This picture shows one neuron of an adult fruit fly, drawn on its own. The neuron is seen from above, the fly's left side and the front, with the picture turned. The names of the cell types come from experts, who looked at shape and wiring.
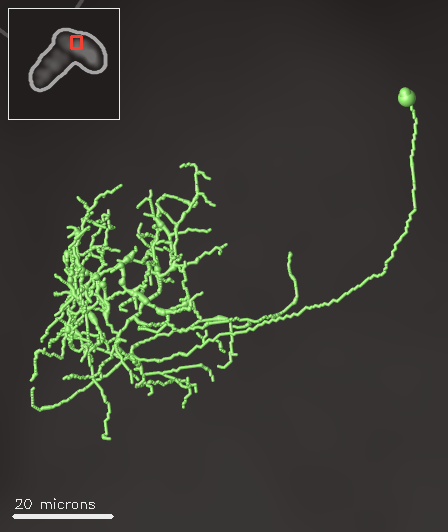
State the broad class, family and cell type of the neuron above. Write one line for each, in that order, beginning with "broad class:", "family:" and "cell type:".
broad class: central-brain intrinsic neuron
family: hemilineage WEDa2
cell type: WED030_b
